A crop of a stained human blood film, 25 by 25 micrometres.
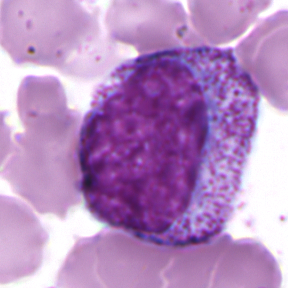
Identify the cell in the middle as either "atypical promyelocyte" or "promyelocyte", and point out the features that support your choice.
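The answer is promyelocyte rather than atypical promyelocyte. Checking the outline first: it is roughly oval and smooth, with no projections from the surface. Next, the cytoplasm forms a broad crescent along the right side of the nucleus. Many fine purple-red granules are scattered all through that cytoplasm. Finally, no vacuoles appear in it.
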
